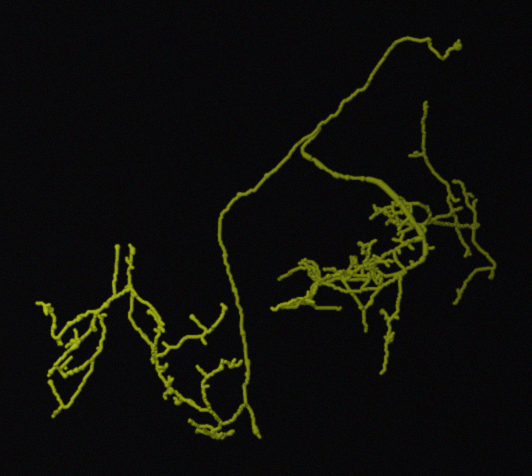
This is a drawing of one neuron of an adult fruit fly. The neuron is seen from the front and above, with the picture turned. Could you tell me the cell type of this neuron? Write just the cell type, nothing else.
SMP172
